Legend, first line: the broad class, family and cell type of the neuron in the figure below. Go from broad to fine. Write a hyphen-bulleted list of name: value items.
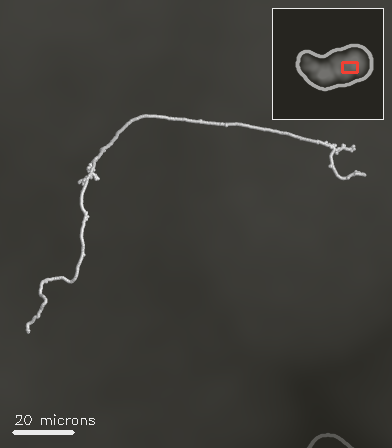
- broad class: sensory neuron entering the brain
- family: class olfactory
- cell type: ORN_DA4m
